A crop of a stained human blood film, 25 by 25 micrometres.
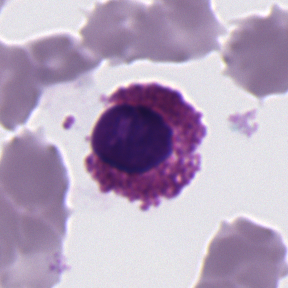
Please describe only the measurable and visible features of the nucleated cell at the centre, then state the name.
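This cell measures about 11 micrometres across. Its nucleus lies off-centre, toward the upper left, and its chromatin stains dense, dark purple throughout. Coarse reddish-purple granules pack the cytoplasm so closely that hardly any plain cytoplasm shows between them. The cell is an eosinophil.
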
